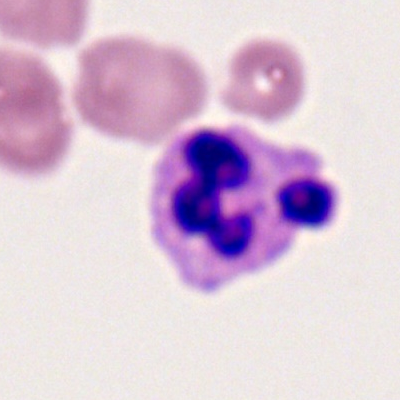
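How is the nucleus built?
It is divided into several separate lobes.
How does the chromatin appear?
Dark purple and densely clumped.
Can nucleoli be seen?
No, none are visible in the nucleus.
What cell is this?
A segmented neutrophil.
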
